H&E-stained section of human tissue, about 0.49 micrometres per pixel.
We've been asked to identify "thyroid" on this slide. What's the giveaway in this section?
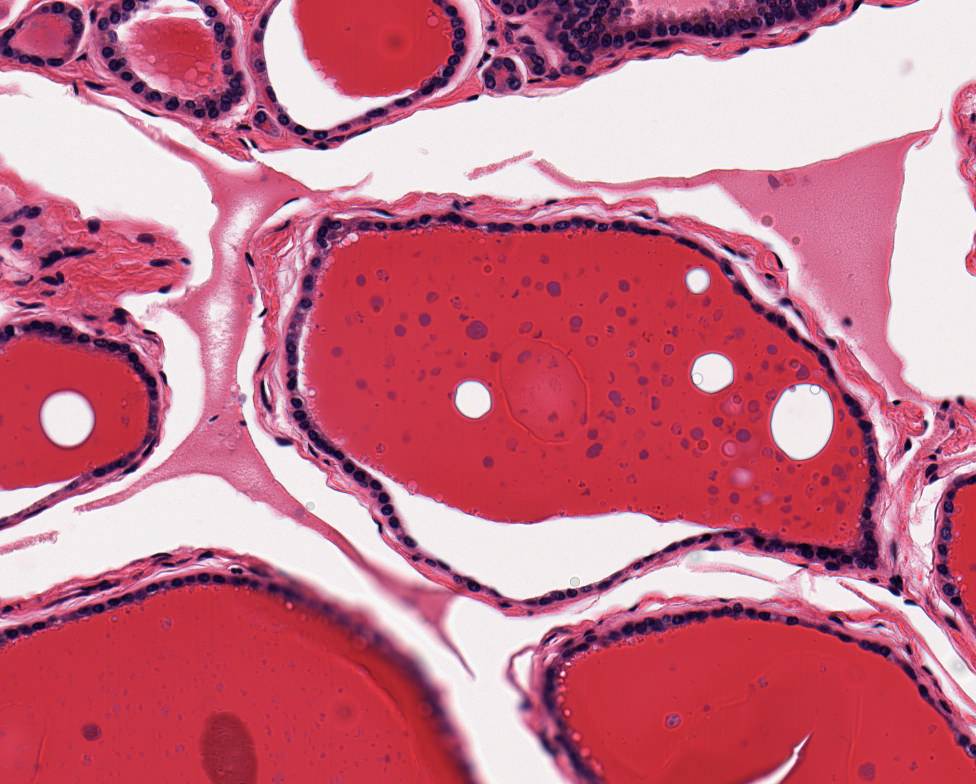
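This section is thyroid.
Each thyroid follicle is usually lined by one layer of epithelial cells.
That agrees with what is present: every follicle has a single layer of flattened to low cuboidal cells with small, dark, round nuclei. The follicle linings are smooth, and no papillae project into the lumens. Thin strands of pink fibrous connective tissue separate the follicles. In addition, small, dark purple, round dots lie scattered through the colloid of the central follicle.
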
